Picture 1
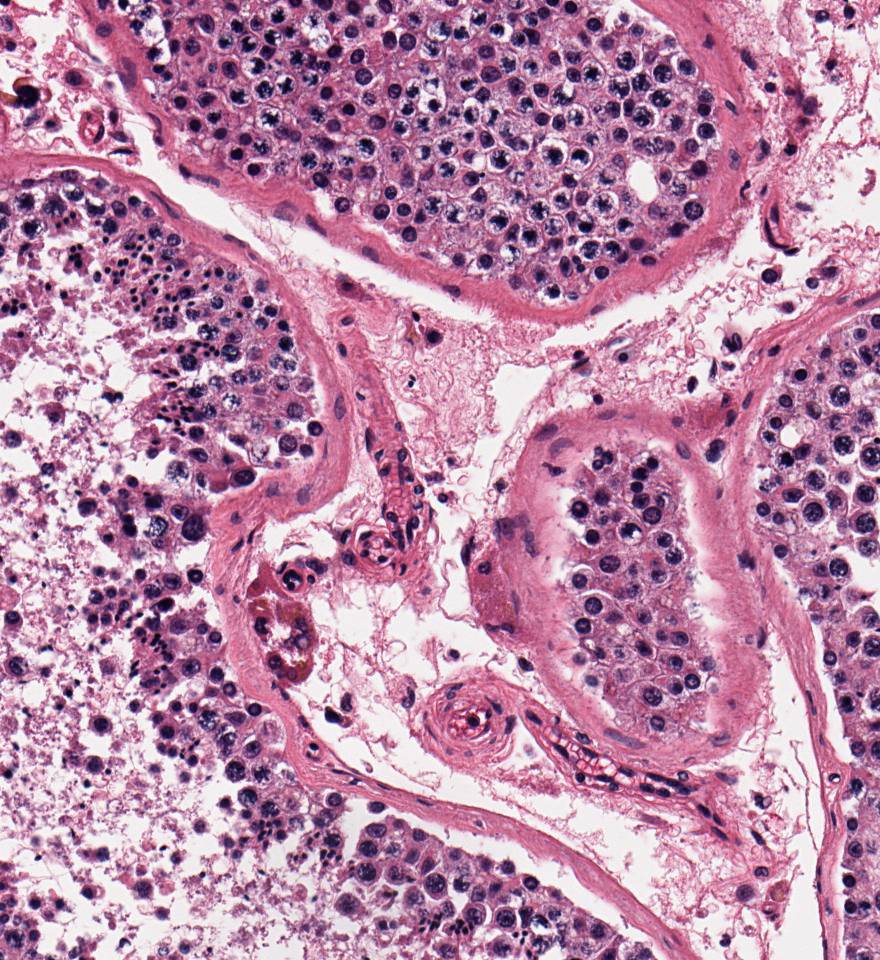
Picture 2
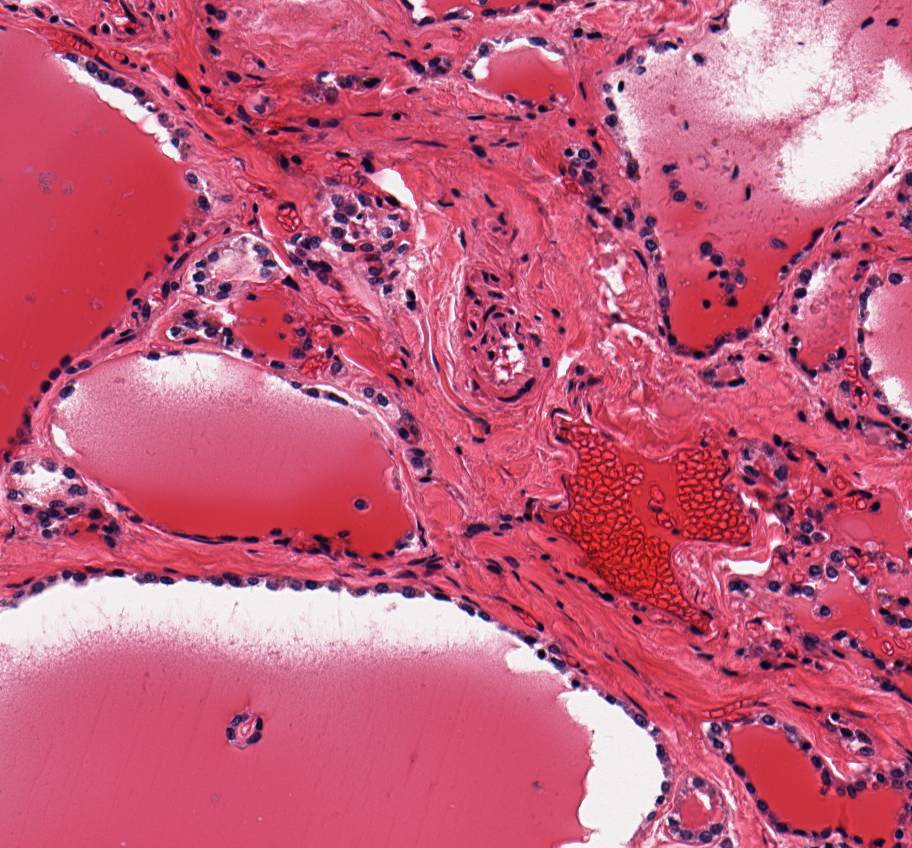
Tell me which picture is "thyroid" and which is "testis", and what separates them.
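First, the names: testis is picture 1 and thyroid is picture 2. In picture 1, several rounded tubule cross-sections sit around a central area of loose interstitial tissue, each wrapped in a thick, pink, layered wall with flattened, elongated nuclei. The upper tubule is full of large cells whose round nuclei show coarse, clumped or thread-like dark chromatin, while the left tubule has a loosened interior with scattered small, dark, condensed nuclei among pale granular debris. In picture 2, large rounded follicles on the left side, bottom and upper right are filled with homogeneous, deeply eosinophilic colloid, with a band of fibrous stroma running diagonally through the centre. Smaller follicles with less colloid cluster along the right edge and within that central stroma, and a small vessel with a concentric wall of cells lies in the stroma above the centre.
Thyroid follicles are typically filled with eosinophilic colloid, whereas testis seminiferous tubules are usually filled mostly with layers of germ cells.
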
